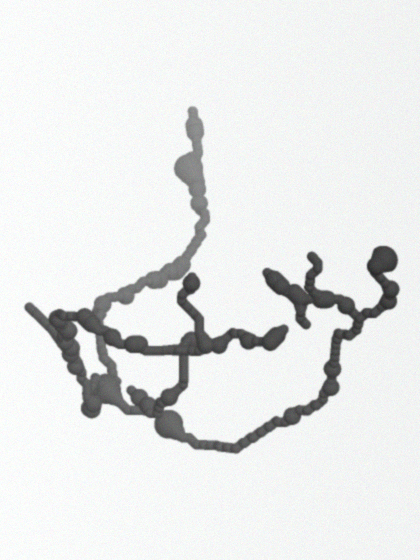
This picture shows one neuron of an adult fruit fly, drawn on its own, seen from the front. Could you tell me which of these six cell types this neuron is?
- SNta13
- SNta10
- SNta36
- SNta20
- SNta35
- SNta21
SNta36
